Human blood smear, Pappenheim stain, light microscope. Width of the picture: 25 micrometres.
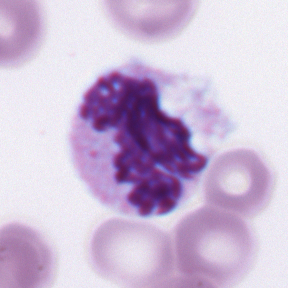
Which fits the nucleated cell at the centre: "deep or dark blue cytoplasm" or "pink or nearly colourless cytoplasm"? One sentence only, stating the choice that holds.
Its cytoplasm has no blue or grey, looking pink or nearly colourless.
